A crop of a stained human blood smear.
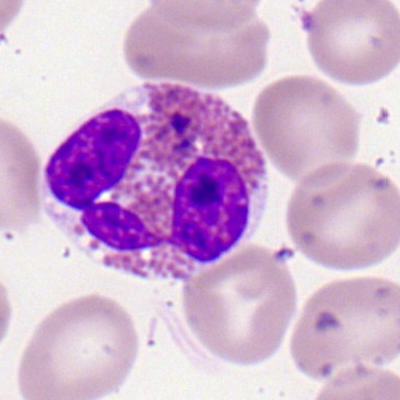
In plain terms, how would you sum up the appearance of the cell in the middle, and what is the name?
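The nucleus is divided into three separate lobes, two lying on the left side of the cell and one on the right. The cytoplasm is packed with coarse, pinkish-red granules, which fill the spaces between the nuclear lobes. Answer: eosinophil.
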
